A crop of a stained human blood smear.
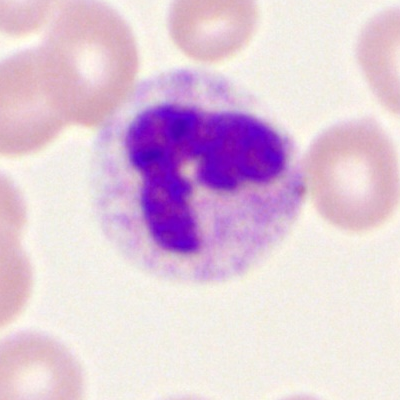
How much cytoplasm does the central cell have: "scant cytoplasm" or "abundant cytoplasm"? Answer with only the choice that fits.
Abundant cytoplasm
